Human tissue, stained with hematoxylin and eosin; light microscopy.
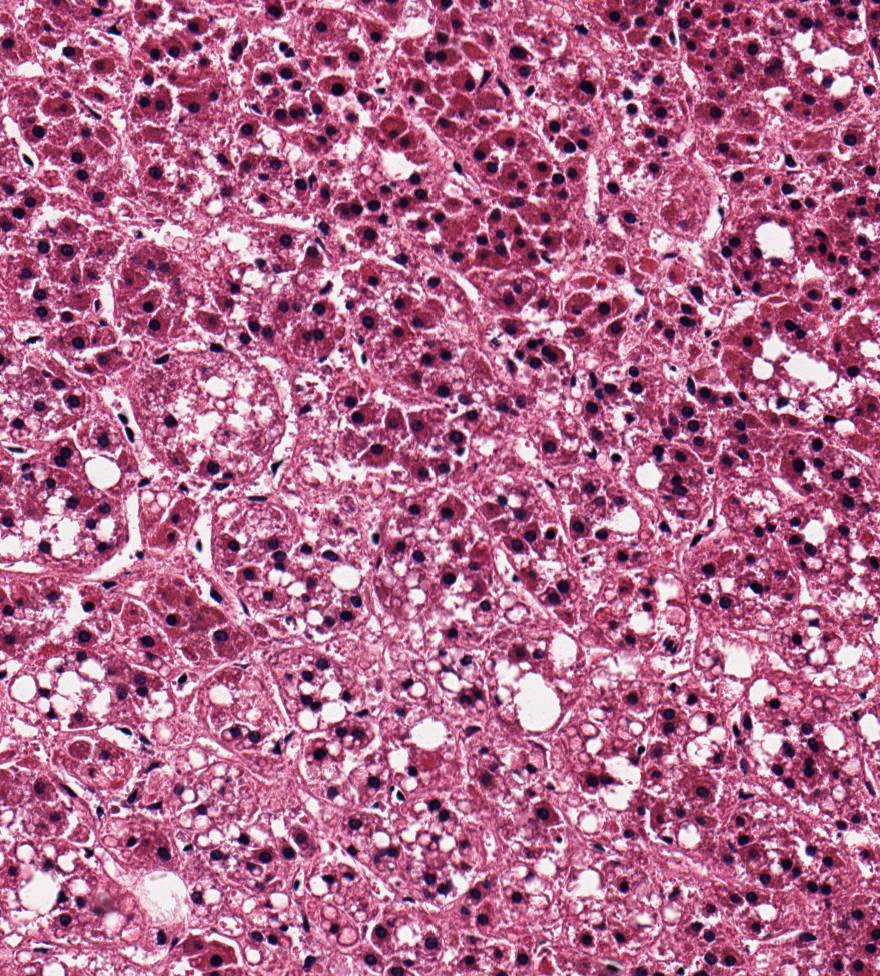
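Adrenal gland, haematoxylin and eosin. Look at the polygonal cells: their granular pink cytoplasm is abundant, and many hold clear round vacuoles of varying size. A few scattered clear spaces are far larger than a nucleus; find one in the lower middle. Strands between nests carry a few flat, elongated dark nuclei, clearest on the left.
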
